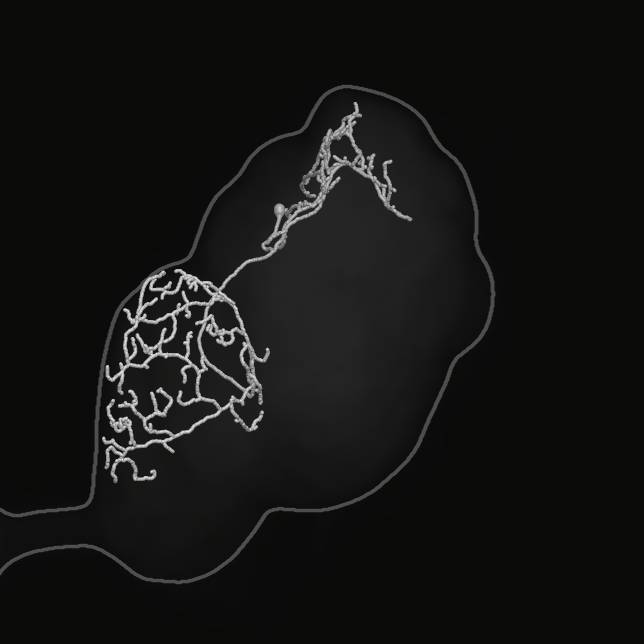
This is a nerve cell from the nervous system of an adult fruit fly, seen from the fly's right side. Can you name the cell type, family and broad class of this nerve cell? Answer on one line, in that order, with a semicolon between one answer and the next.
MeVC27; hemilineage SMPp&v1_ventral; visual centrifugal neuron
